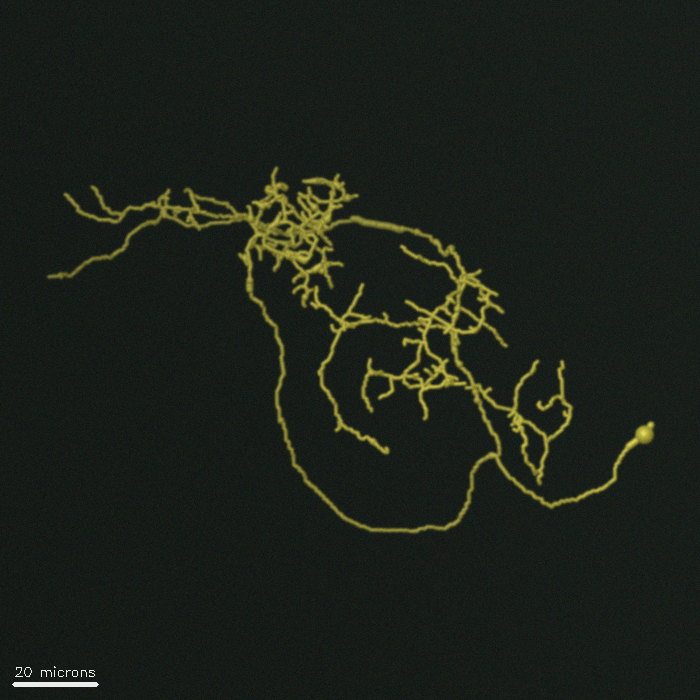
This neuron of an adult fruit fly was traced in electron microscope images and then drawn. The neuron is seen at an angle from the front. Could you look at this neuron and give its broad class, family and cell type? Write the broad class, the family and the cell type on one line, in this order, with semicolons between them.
central-brain intrinsic neuron; hemilineage SLPal1; SLP008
